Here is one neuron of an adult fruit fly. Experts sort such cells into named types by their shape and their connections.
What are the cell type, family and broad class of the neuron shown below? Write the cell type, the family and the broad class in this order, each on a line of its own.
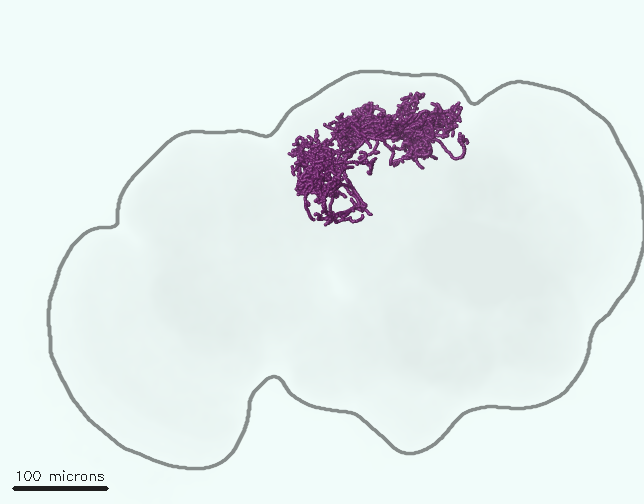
LHCENT3
LHCENT
central-brain intrinsic neuron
